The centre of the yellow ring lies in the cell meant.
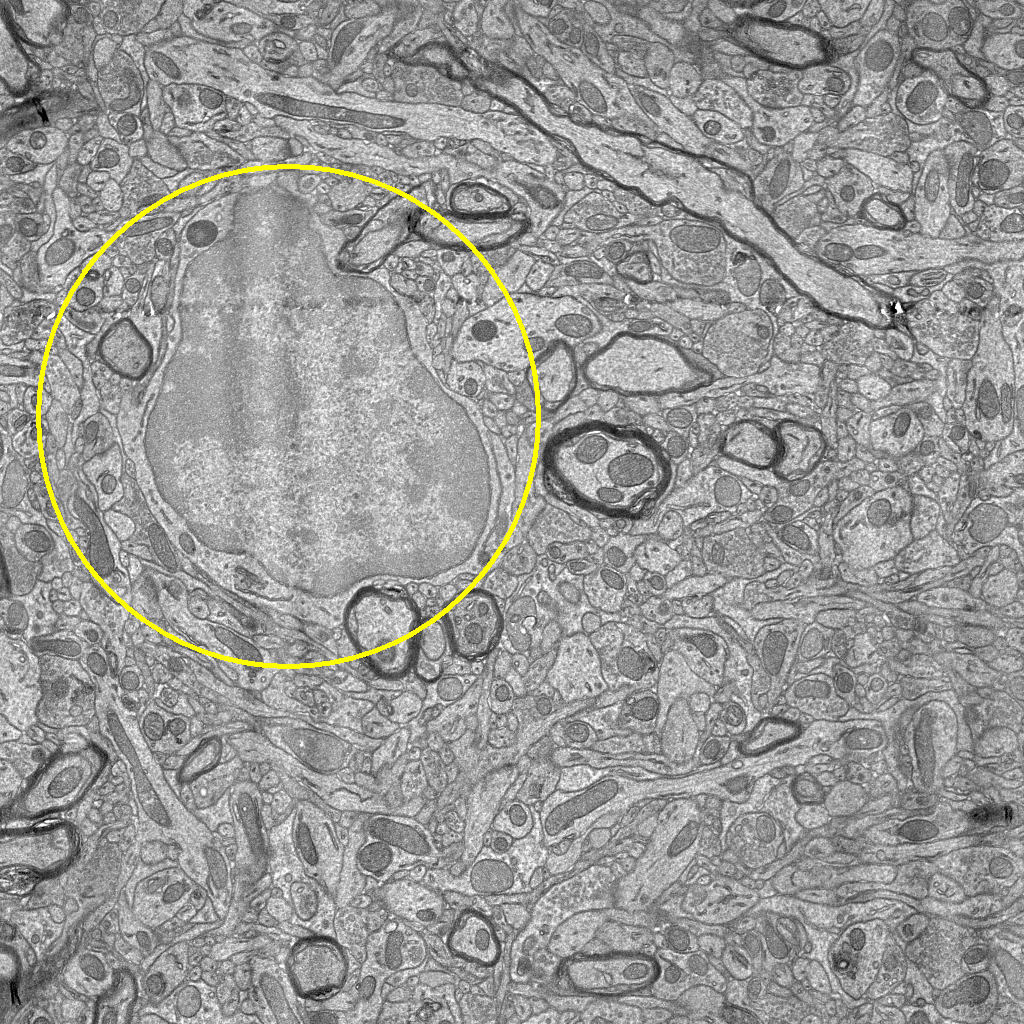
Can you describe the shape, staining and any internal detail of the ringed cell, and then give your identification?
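Pear-shaped nucleus here, broad at the bottom and narrowing toward the top. Its envelope runs smoothly, no deep infoldings, and no distinct nucleolus can be seen. Down along the lower edge of the body sits a myelinated axon. It's a microglial cell.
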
